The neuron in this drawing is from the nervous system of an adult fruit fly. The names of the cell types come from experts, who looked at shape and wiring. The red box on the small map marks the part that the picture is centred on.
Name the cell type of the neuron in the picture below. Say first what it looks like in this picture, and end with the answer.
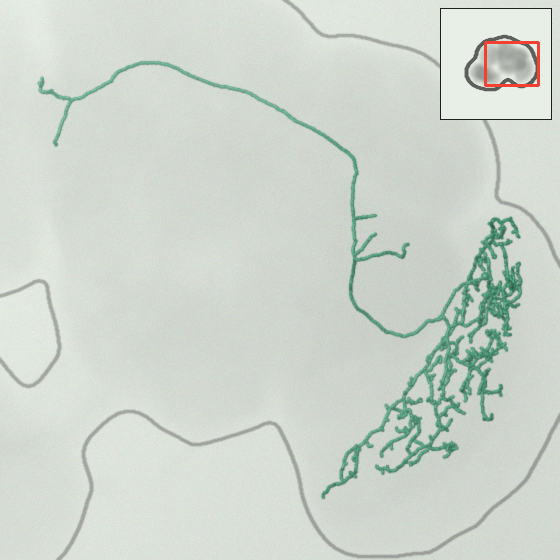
Its cell body lies on the right of the picture. Dozens of branch ends can be seen. It is a visual projection neuron. Its cell type is MeVPLo2.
